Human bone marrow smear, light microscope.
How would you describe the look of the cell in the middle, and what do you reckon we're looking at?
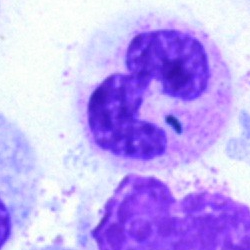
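Here the nucleus bends into a thick C, open toward the right. Its chromatin is dark purple and coarsely clumped, broken by small paler patches. Fine pinkish granules are present in the cytoplasm. Within the hollow of the nucleus, the cytoplasm holds one small dark oval body. The cell is a segmented neutrophil.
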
